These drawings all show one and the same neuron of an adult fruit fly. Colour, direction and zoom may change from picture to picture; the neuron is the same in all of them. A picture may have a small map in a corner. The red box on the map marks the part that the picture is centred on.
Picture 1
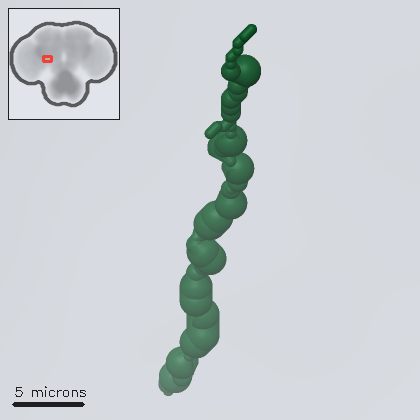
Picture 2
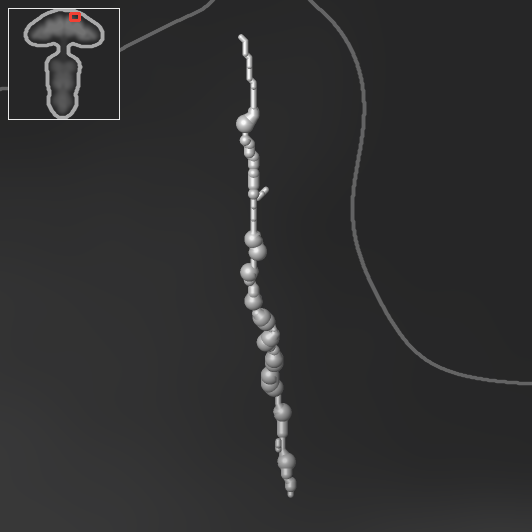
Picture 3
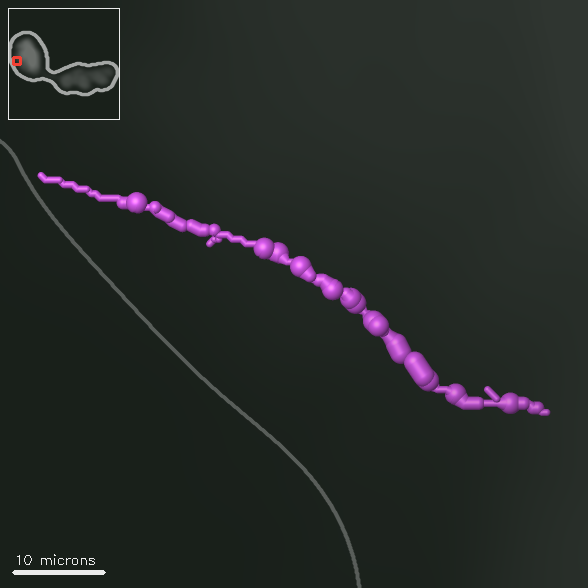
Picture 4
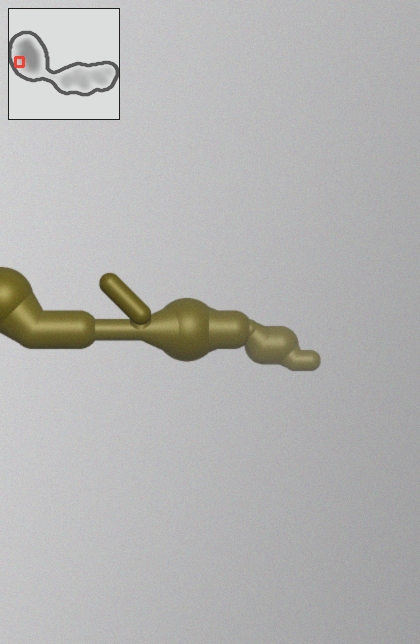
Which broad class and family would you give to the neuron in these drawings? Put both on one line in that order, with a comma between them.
sensory neuron entering the brain, class mechanosensory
